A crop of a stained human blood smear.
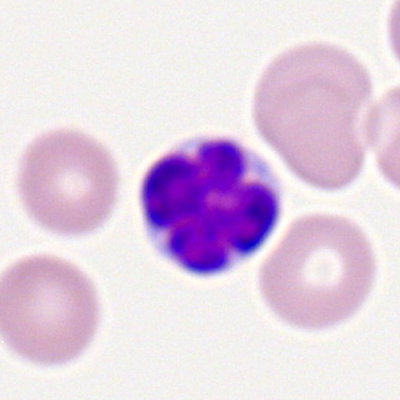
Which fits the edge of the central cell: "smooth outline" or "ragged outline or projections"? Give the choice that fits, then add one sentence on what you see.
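Smooth outline. The cell has a round, smooth outline.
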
